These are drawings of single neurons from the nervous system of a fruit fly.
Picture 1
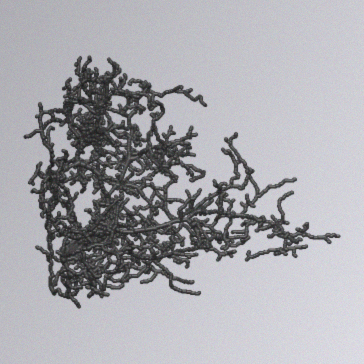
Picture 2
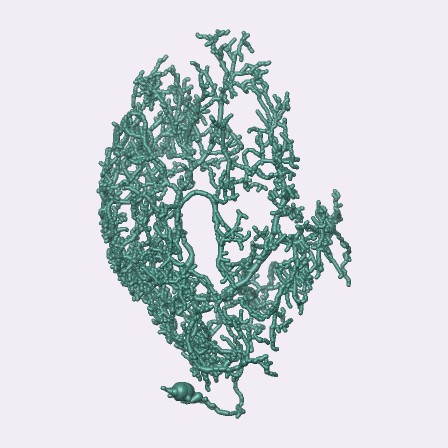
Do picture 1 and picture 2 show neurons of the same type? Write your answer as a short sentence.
They are of the same cell type.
